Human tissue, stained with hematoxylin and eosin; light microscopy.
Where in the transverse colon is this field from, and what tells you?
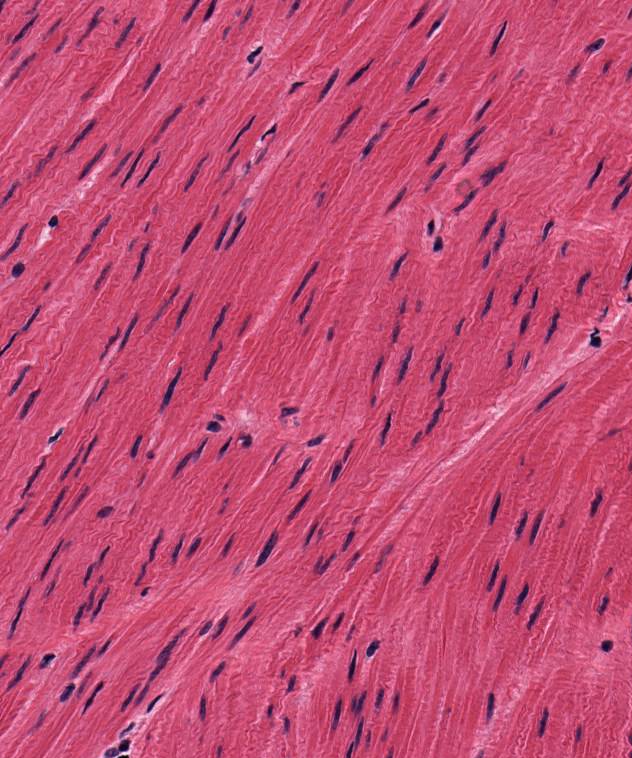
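That's smooth muscle. The nuclei decide it: elongated, cigar-shaped, lying parallel to long eosinophilic fibres that run diagonally across the field from lower left to upper right.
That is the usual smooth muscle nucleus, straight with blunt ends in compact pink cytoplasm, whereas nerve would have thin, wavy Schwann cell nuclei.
They're numerous and fairly evenly spread, and the deep pink cytoplasm has no cross-striations.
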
